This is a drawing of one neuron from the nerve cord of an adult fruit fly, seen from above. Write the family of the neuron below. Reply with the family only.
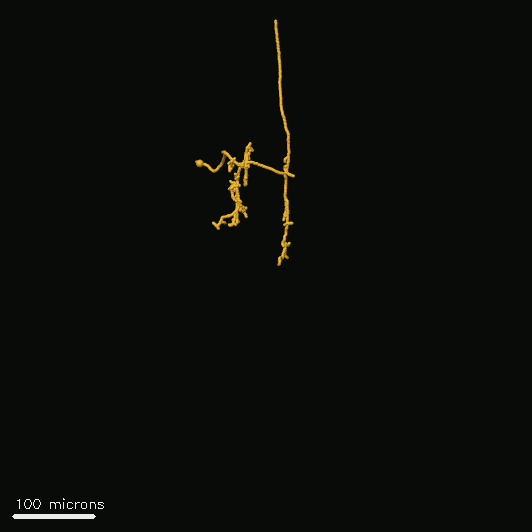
hemilineage 06A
